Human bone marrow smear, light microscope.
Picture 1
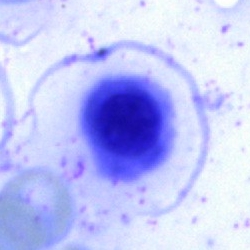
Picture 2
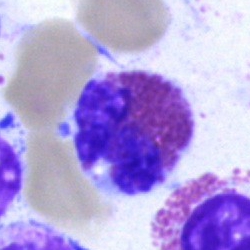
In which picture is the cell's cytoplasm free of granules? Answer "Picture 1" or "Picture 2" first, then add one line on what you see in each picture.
Picture 1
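In picture 1: No granules can be seen in the deep blue cytoplasm.
In picture 2: Coarse reddish-purple granules fill the upper right part of the cell.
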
